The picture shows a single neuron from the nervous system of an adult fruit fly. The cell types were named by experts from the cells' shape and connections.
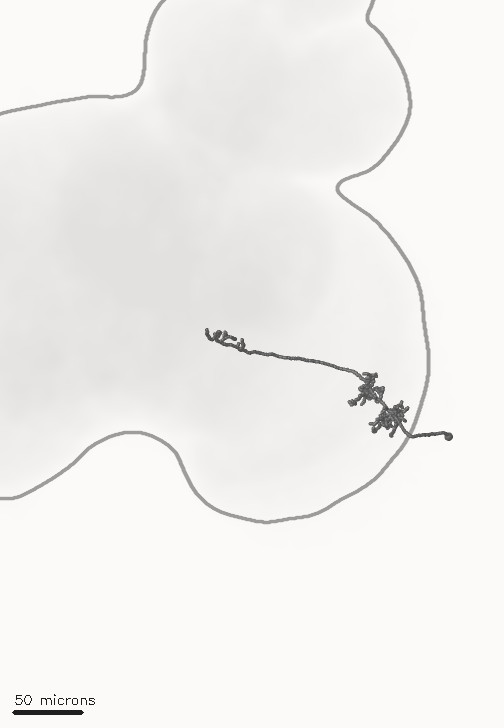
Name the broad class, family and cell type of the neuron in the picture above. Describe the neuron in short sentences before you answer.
The cell body can be seen on the right of the picture. By the scale bar it is about 180 microns wide in this view. This is an optic-lobe intrinsic neuron. Its family is TmY. The cell type is TmY10.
